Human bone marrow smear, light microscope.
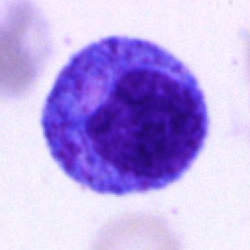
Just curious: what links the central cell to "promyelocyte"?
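Here the cytoplasm is blue, and it is widest on the left side of the cell.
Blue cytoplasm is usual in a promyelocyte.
Small purple-red granules are scattered through it.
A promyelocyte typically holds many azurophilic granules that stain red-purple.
So far, both of these go with a promyelocyte. The rest I simply see: the nucleus sits off-centre toward the right, and a paler zone lies in the cytoplasm against its left edge.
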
